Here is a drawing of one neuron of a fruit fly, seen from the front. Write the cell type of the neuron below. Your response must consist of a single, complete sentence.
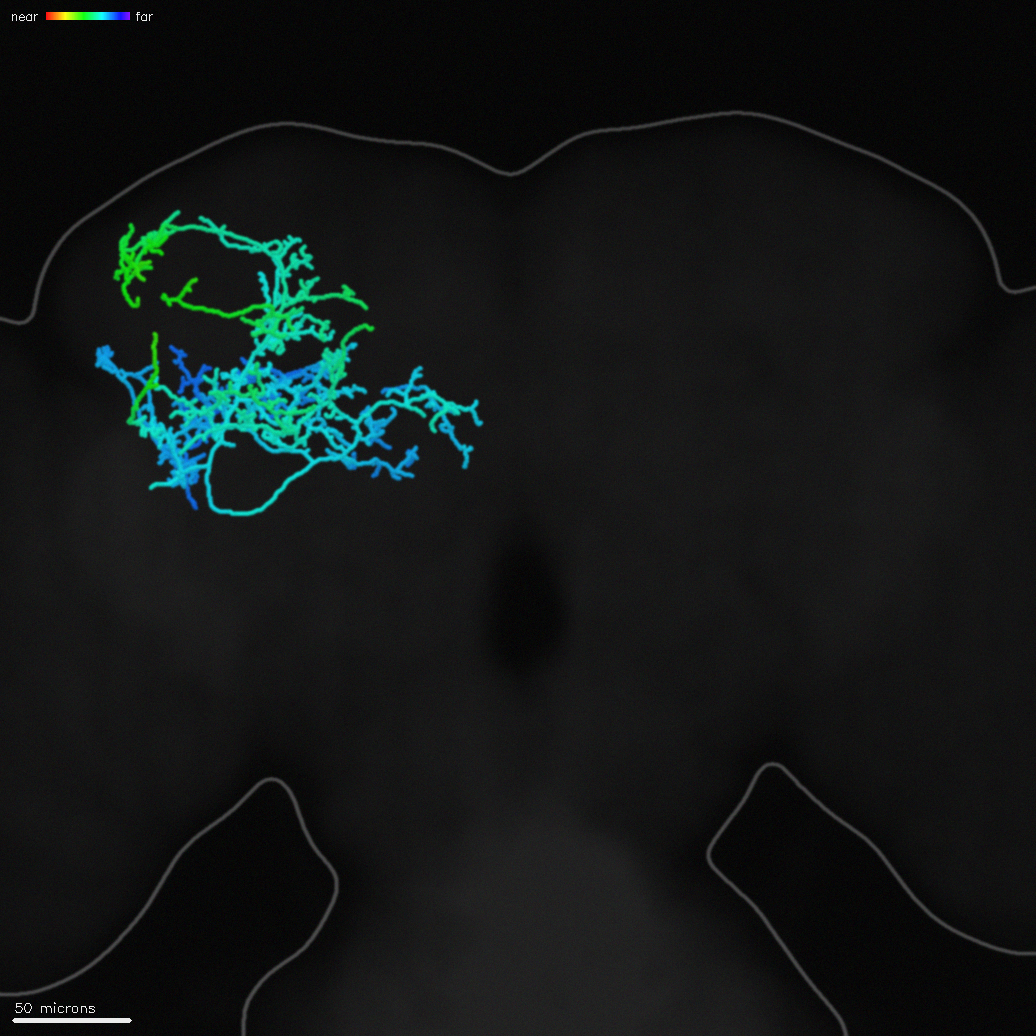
This neuron falls under the cell type PLP094.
